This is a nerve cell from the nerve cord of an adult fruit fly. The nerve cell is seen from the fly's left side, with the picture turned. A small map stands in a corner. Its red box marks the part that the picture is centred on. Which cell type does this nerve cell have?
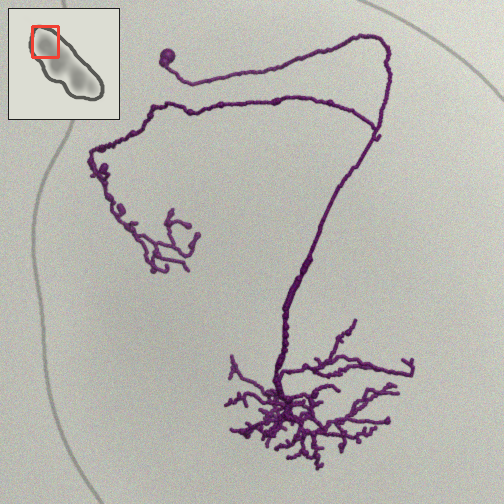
IN08A041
